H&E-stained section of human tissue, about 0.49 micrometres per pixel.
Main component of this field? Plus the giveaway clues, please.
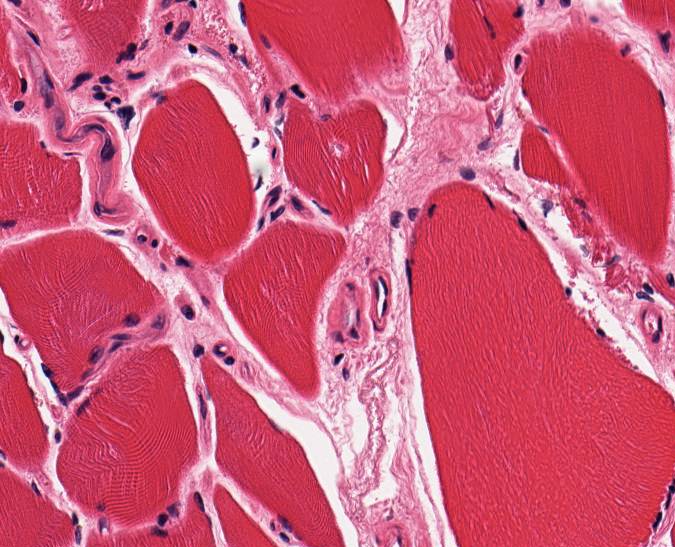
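You are looking at skeletal muscle. Notice the dark nuclei at fibre edges and between fibres, not centrally.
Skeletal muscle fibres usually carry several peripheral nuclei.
The fibres vary markedly in size, the largest lying lower right. Roughly vertically through the middle runs a broad band of pale pink loose connective tissue, with small blood vessels just left of the largest fibre.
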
